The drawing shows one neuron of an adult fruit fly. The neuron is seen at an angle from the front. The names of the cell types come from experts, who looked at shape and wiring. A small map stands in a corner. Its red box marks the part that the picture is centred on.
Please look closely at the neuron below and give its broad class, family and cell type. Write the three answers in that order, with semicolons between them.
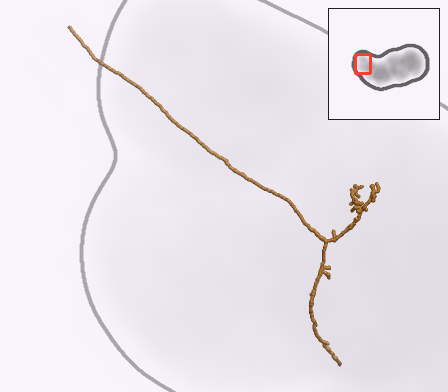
sensory neuron entering the nerve cord; class mechanosensory tactile; SNta03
